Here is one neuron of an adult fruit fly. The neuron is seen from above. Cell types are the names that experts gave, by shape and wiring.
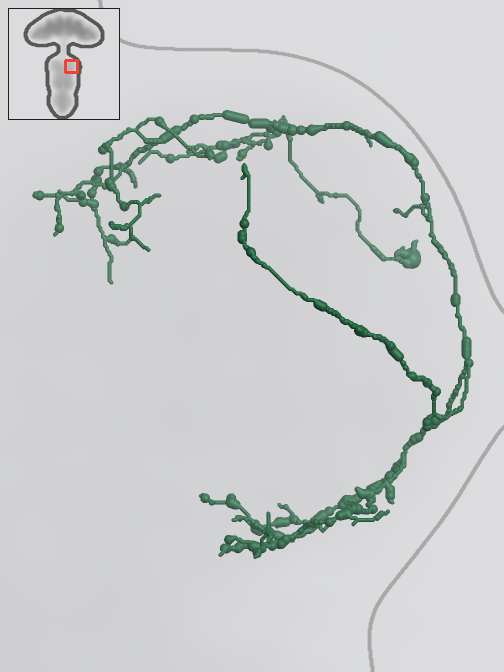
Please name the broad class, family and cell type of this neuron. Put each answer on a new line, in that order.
nerve-cord intrinsic neuron
hemilineage 13A
IN13A047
